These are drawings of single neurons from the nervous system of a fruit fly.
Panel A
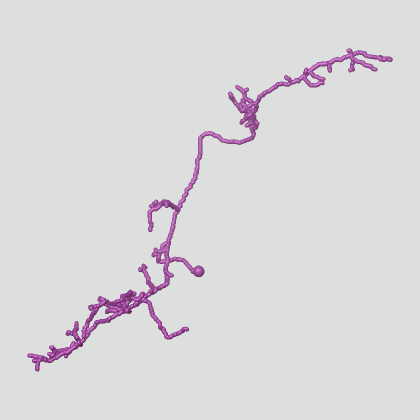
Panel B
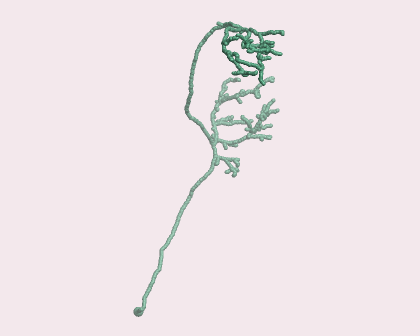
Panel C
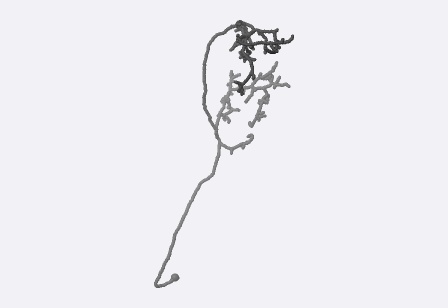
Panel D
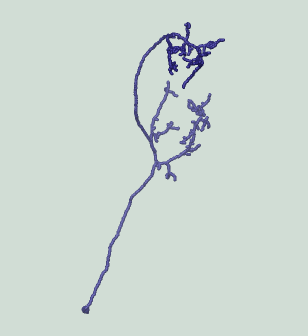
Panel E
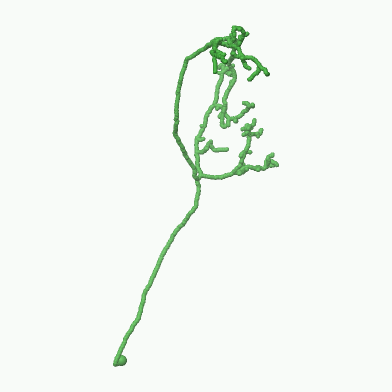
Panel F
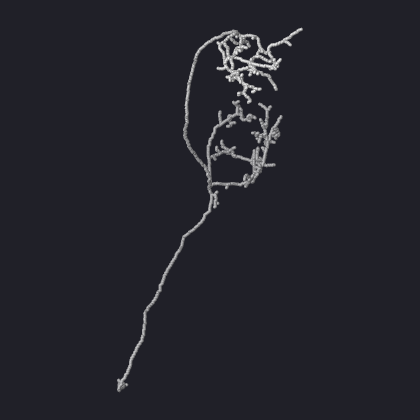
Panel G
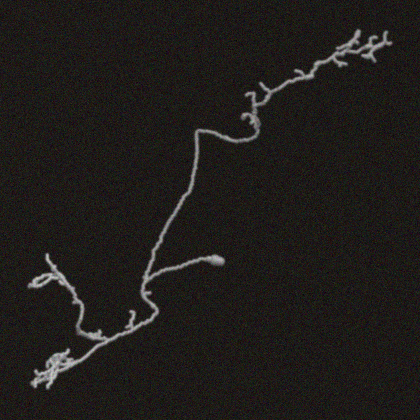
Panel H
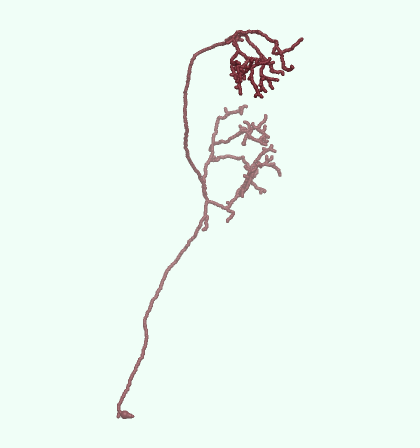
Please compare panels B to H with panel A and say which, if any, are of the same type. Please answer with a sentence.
Panel G is of the same cell type.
